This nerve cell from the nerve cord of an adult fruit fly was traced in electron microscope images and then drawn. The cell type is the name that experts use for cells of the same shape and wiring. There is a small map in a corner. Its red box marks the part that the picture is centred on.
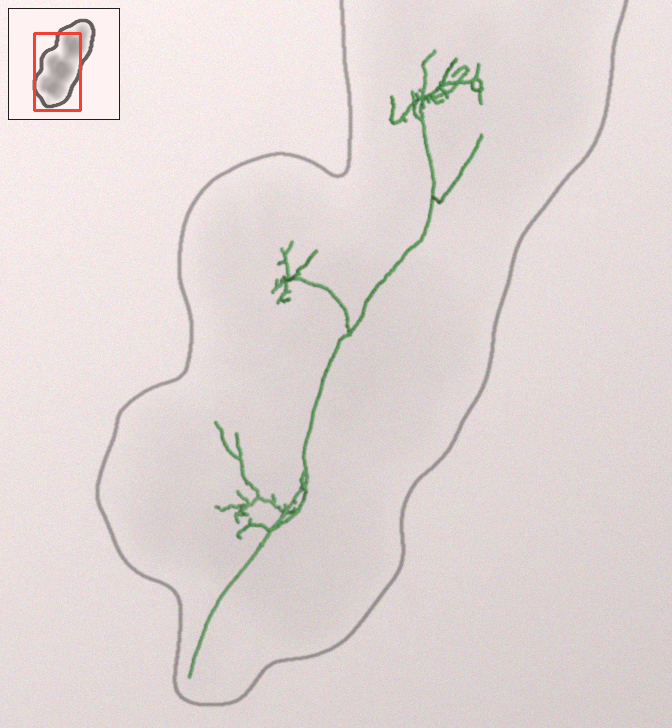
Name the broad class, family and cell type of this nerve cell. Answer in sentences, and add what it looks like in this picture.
This is a descending neuron. Its family is hemilineage MD3. It is of cell type DNge040. No cell body is drawn. In this view it is taller than it is wide.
